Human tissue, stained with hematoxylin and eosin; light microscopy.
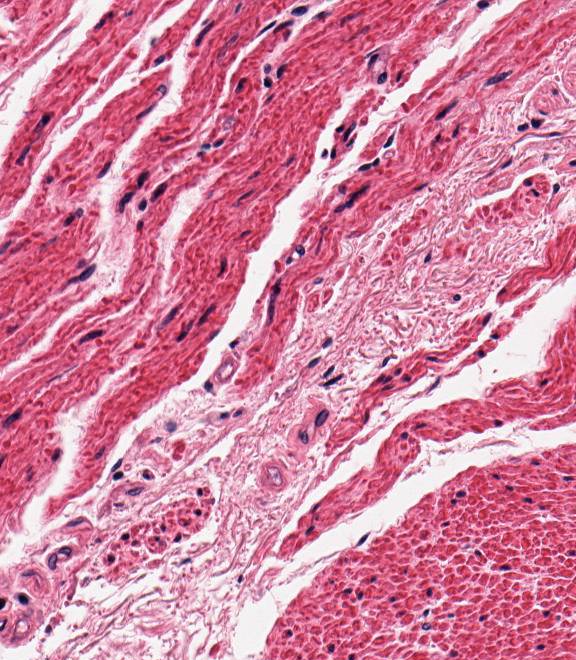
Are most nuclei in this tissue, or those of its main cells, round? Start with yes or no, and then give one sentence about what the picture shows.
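No. The nuclei within the lengthwise muscle fibres are dark, elongated and spindle-shaped.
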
